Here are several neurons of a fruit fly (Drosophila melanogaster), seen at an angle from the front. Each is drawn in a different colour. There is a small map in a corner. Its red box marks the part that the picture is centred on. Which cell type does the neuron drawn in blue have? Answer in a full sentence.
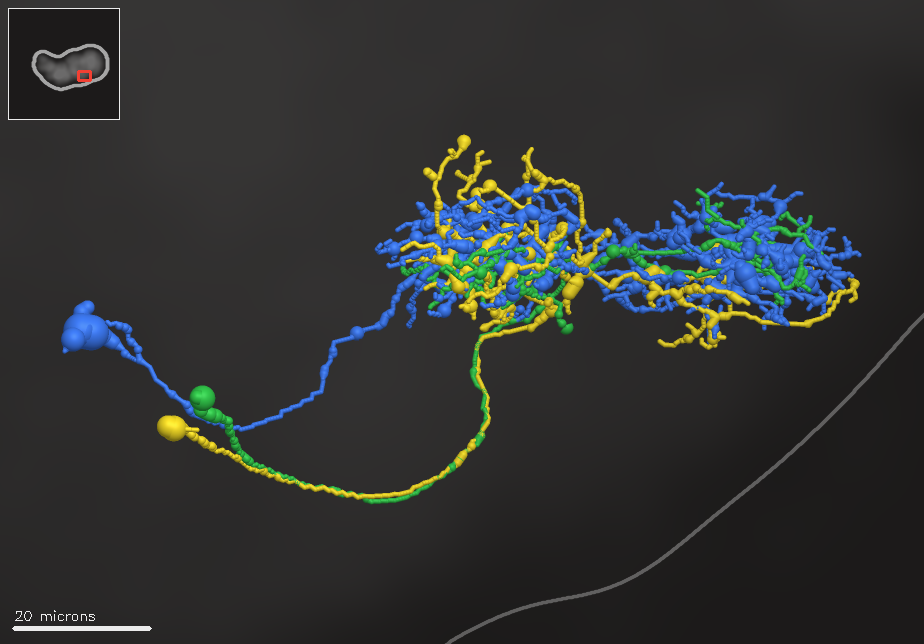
The cell type is GNG482.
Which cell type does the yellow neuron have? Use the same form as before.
The cell type is GNG395.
